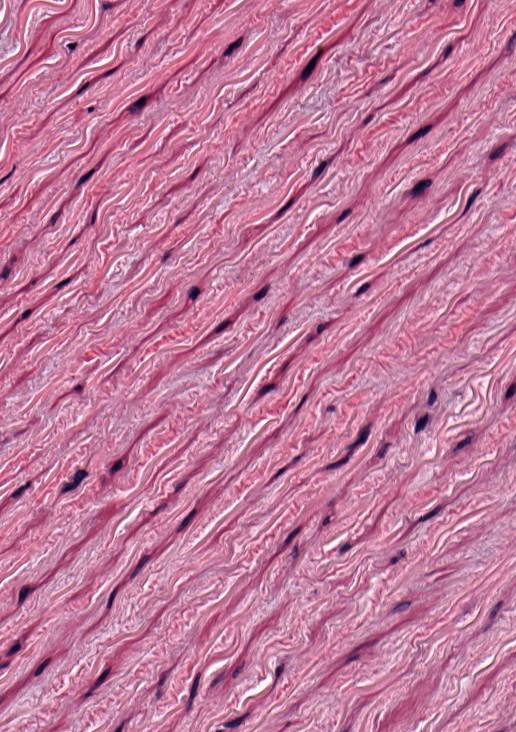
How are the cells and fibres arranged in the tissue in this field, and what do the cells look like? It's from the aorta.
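The fibres stain pink with eosin and are wavy and crimped along their length. Dark, slender, spindle-shaped nuclei lie parallel to them. No distinct cytoplasm is visible around these nuclei.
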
